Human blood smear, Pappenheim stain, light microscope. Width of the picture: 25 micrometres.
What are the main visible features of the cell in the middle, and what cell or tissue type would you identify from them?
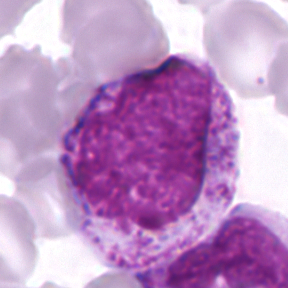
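The nucleus lies toward the upper left, so the widest rim of cytoplasm is at the lower right. Its chromatin is finely granular and reddish-purple. The pale pinkish-lilac cytoplasm holds many scattered purple granules. Answer: myelocyte.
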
